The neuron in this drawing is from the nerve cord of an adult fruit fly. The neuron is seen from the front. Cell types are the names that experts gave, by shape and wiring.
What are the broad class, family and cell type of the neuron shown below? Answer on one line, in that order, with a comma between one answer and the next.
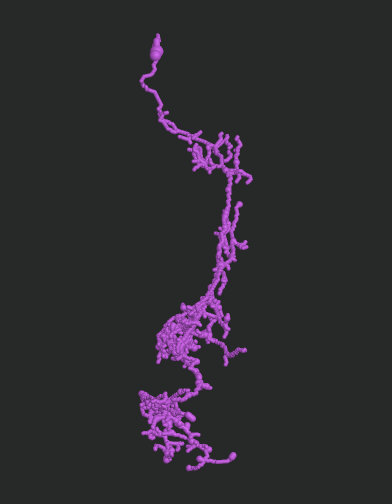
nerve-cord intrinsic neuron, hemilineage 09A, IN09A032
